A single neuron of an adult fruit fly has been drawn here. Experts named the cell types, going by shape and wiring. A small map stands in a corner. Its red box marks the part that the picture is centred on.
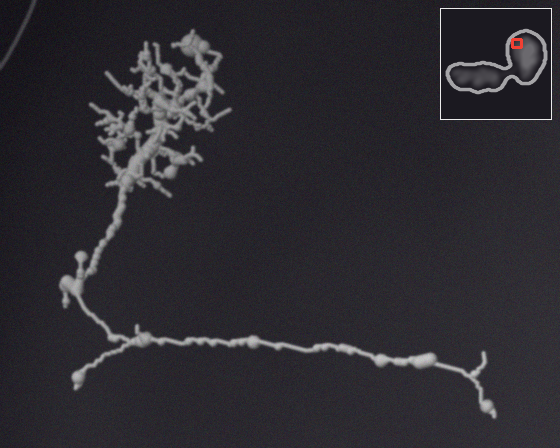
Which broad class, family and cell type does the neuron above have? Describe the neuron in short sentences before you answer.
The picture shows dozens of branch ends. As drawn here it is about as wide as it is tall. It is an optic-lobe intrinsic neuron. Its family is TmY. It is of cell type TmY3.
